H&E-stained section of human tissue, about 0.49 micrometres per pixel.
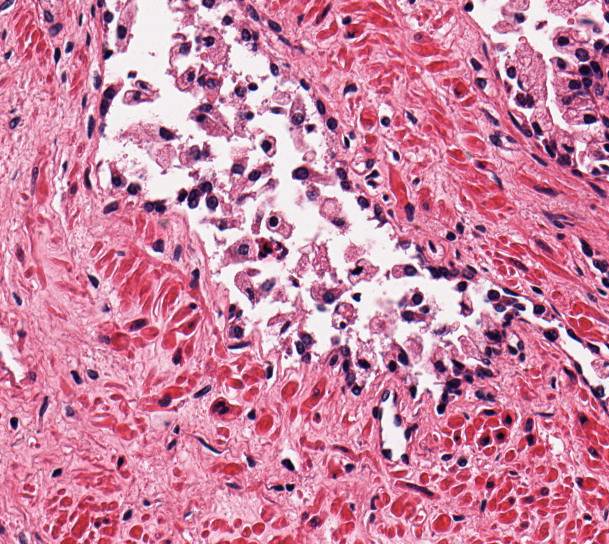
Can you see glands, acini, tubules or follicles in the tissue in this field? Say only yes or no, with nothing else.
No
